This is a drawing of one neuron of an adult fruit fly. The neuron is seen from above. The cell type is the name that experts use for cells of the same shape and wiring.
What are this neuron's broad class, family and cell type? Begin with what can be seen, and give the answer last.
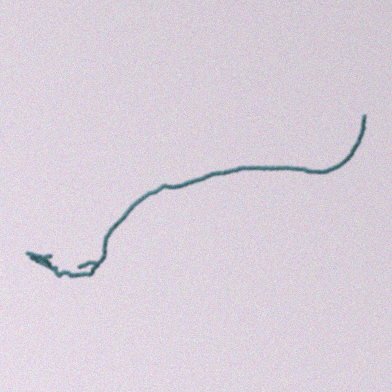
No cell body is drawn. It has a dozen or fewer branch ends. It is a sensory neuron entering the brain. Its family is called class mechanosensory. Its cell type is BM.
